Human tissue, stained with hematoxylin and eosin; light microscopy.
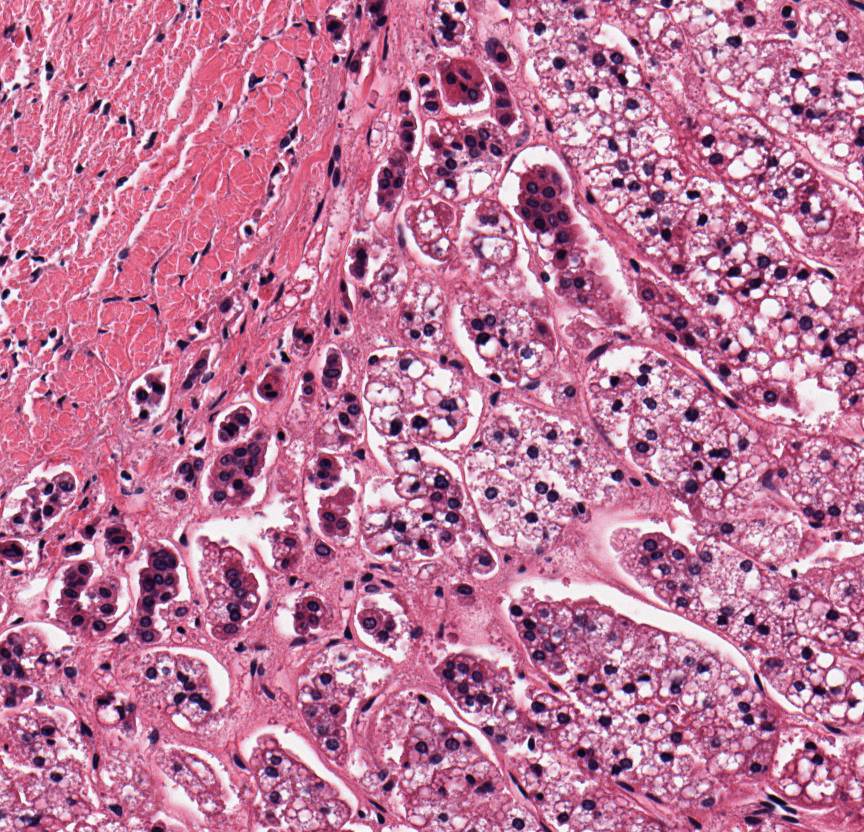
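Adrenal gland, haematoxylin and eosin. Upper-left corner: dense pink fibrous-muscular tissue. Rest of the field: nests of epithelioid cells, with small, round, dark nuclei, usually one to a cell. Most nest cells, especially toward the right: pale cytoplasm full of small clear vacuoles. Left and lower left: smaller nests of cells with pinker, less vacuolated cytoplasm and crowded nuclei.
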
